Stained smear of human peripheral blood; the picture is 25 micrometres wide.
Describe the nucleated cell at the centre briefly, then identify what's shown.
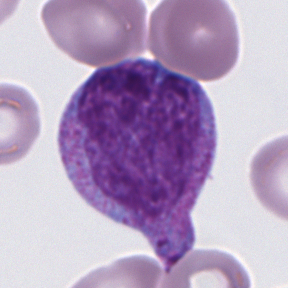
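Looking at the central cell, I'd call its shape a teardrop, narrowing to a short tail at the bottom. It comes out at about 19 by 14 micrometres. The rim of cytoplasm seems broadest on the left side. Fine purple granules are scattered through that cytoplasm, and I can't find any vacuoles in it. So this is an atypical promyelocyte.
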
